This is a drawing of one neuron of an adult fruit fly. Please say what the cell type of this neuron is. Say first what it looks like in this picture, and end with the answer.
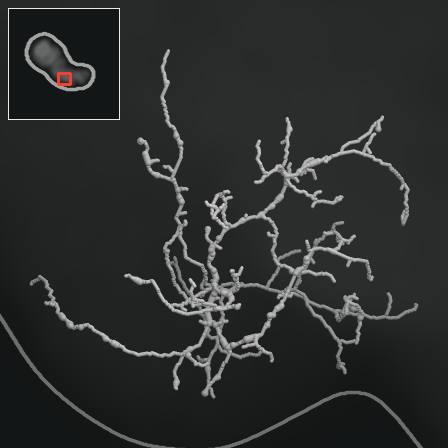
No cell body is drawn. Dozens of branch ends can be seen. Its broad class is nerve-cord intrinsic neuron. Its cell type is IN20A.22A018.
